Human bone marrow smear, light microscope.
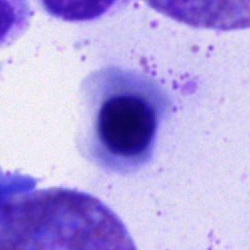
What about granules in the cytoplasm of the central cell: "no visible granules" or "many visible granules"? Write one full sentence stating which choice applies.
It is a cytoplasm without any visible granules that this cell has.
